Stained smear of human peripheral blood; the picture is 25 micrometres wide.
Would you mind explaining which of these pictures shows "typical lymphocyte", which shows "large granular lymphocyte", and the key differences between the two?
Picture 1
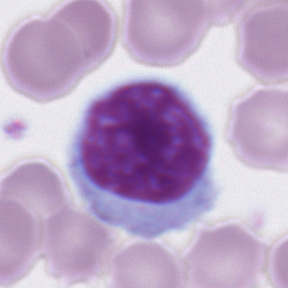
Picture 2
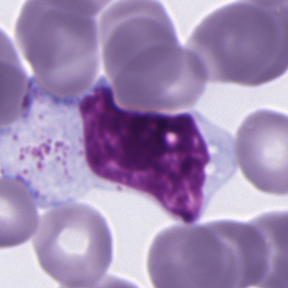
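Picture 1 shows a typical lymphocyte and picture 2 a large granular lymphocyte. Granules: the typical lymphocyte's pale blue cytoplasm shows none, while the large granular lymphocyte has granules, though they are sparse and leave much of its cytoplasm clear.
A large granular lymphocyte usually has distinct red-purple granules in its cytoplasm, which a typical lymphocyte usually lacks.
Cytoplasm colour: pale blue in picture 1, pale grey-blue in picture 2, where most of the cytoplasm lies to the left of the nucleus.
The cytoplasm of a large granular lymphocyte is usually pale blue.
Nucleus: in the typical lymphocyte it is round in outline and about 11 micrometres across, filling about 70% of the cell's area, the cell being about 13 micrometres across; in the large granular lymphocyte it has an angular, irregular outline. Chromatin: dense and clumped, dark purple with small paler patches and no distinct nucleolus in picture 1; densely stained dark purple in picture 2. Cell outline: irregular rather than round in the large granular lymphocyte. A small platelet lies separately to the left of the typical lymphocyte.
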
